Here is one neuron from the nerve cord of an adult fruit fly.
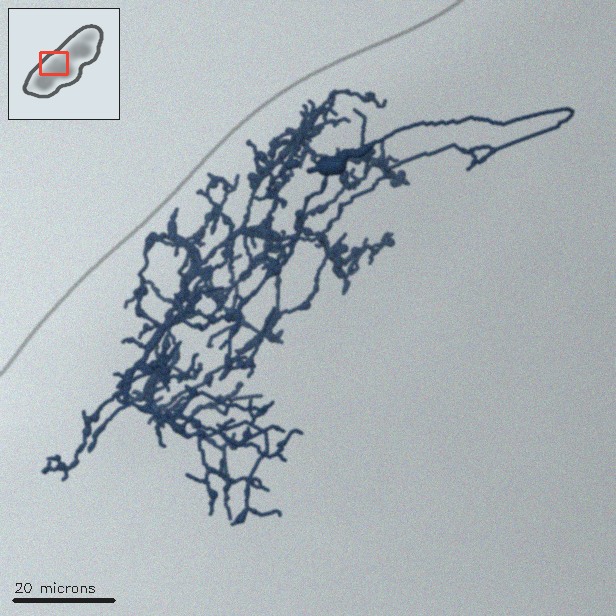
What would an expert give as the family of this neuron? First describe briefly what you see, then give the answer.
By the scale bar it is about 110 microns wide in this view. In this view it is about as wide as it is tall. Its broad class is nerve-cord intrinsic neuron. Its family is hemilineage 11B.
